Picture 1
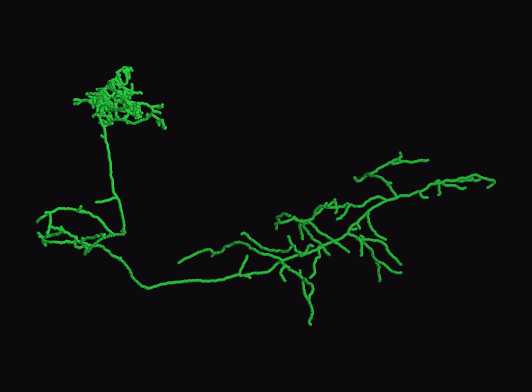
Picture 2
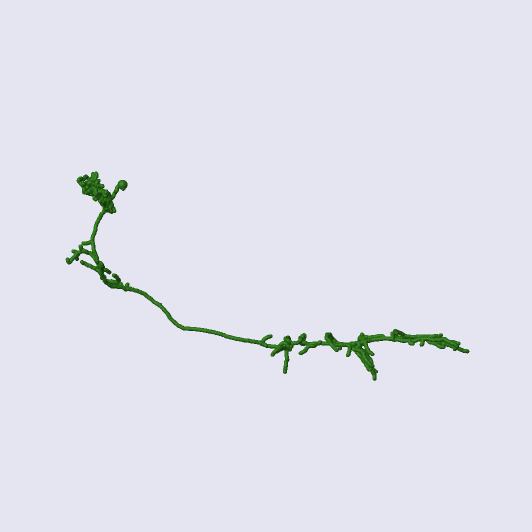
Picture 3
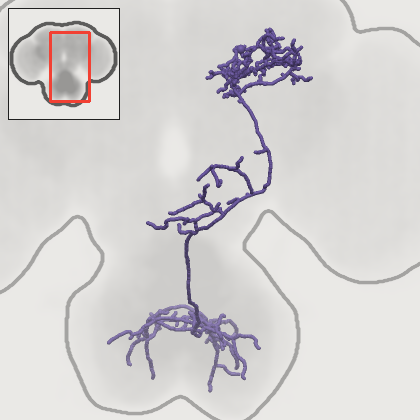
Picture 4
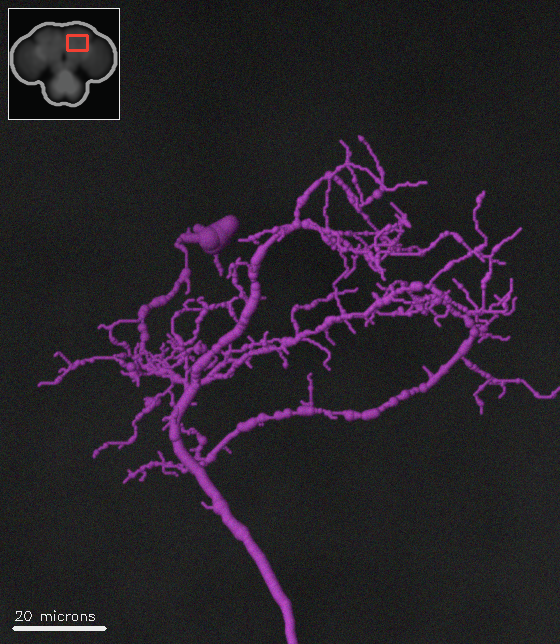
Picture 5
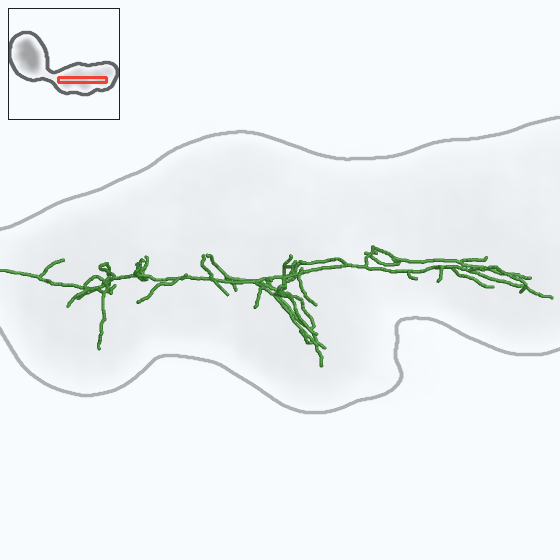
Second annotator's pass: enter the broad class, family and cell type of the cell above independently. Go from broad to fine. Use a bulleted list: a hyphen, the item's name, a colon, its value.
- broad class: descending neuron
- family: hemilineage PSp3
- cell type: DNpe006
